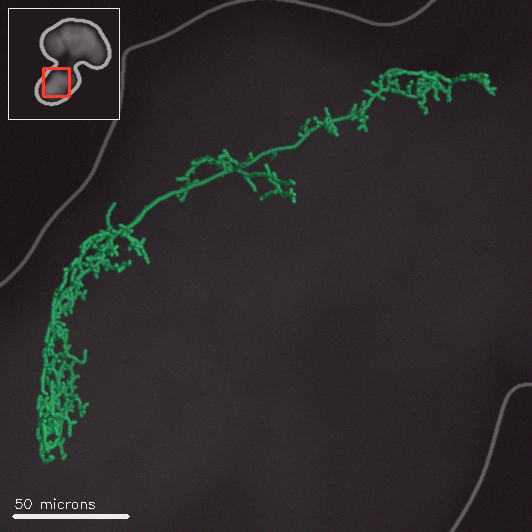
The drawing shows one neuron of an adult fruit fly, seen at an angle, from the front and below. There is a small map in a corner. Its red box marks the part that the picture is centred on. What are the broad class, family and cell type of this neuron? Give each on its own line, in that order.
nerve-cord intrinsic neuron
hemilineage 11A
IN11A048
